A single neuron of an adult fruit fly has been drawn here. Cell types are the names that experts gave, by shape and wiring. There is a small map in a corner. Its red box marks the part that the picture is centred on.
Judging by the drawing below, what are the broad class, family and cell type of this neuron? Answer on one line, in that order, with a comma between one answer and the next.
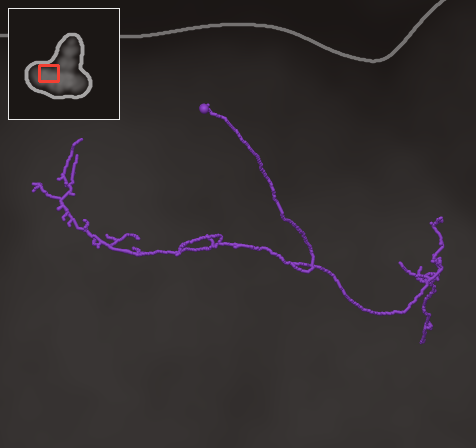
central-brain intrinsic neuron, hemilineage CLp2, SMP268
